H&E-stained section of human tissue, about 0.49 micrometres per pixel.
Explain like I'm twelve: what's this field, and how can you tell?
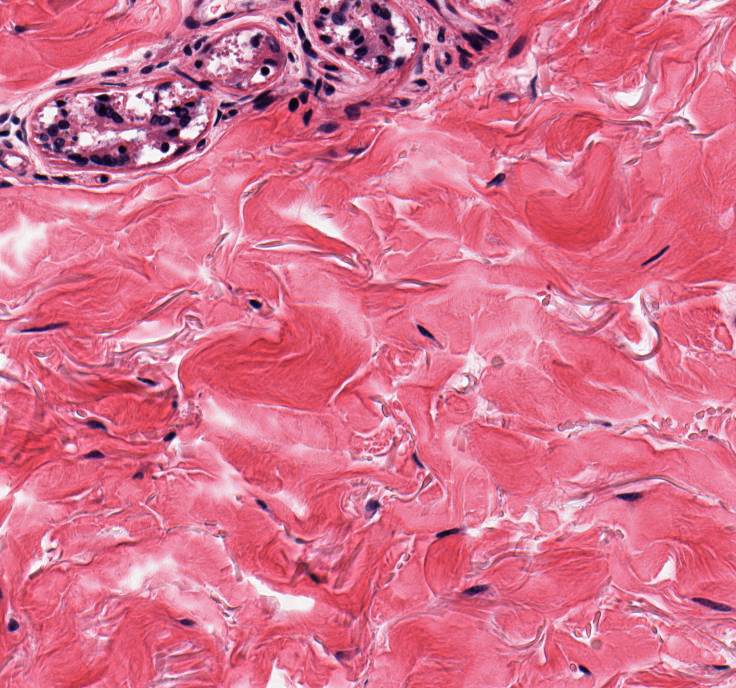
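Dermis accounts for almost the whole field, which is filled by closely packed pink-staining collagen bundles. The bundles are thick and coarse and run in many different directions rather than in one line.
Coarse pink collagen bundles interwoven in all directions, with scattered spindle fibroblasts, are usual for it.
Thin, dark, spindle-shaped fibroblast nuclei lie sparsely between the bundles.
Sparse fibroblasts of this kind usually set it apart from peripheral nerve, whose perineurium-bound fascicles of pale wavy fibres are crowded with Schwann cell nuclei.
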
